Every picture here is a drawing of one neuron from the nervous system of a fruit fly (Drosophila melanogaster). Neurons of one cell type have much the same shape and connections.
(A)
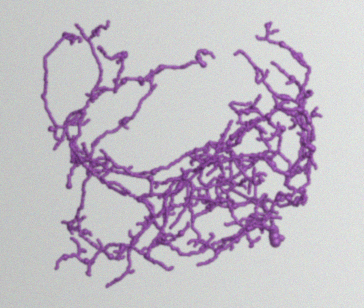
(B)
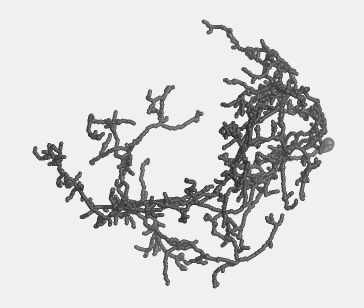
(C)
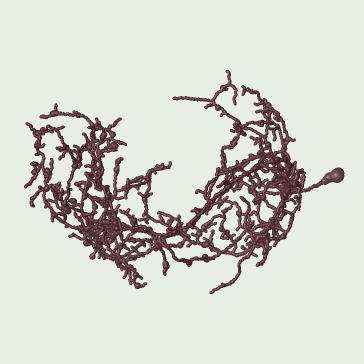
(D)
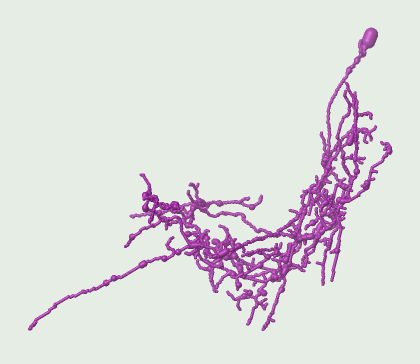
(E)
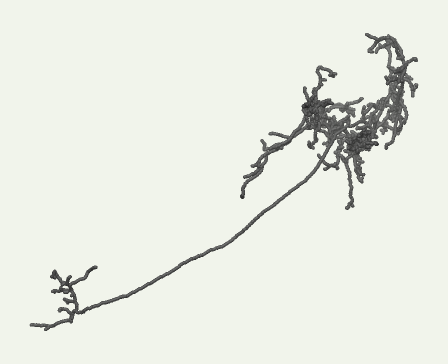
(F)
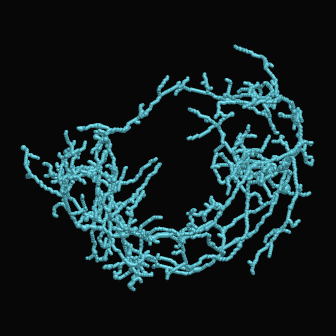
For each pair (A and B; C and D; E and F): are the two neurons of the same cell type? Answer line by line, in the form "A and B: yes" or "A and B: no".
A and B: yes
C and D: no
E and F: no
